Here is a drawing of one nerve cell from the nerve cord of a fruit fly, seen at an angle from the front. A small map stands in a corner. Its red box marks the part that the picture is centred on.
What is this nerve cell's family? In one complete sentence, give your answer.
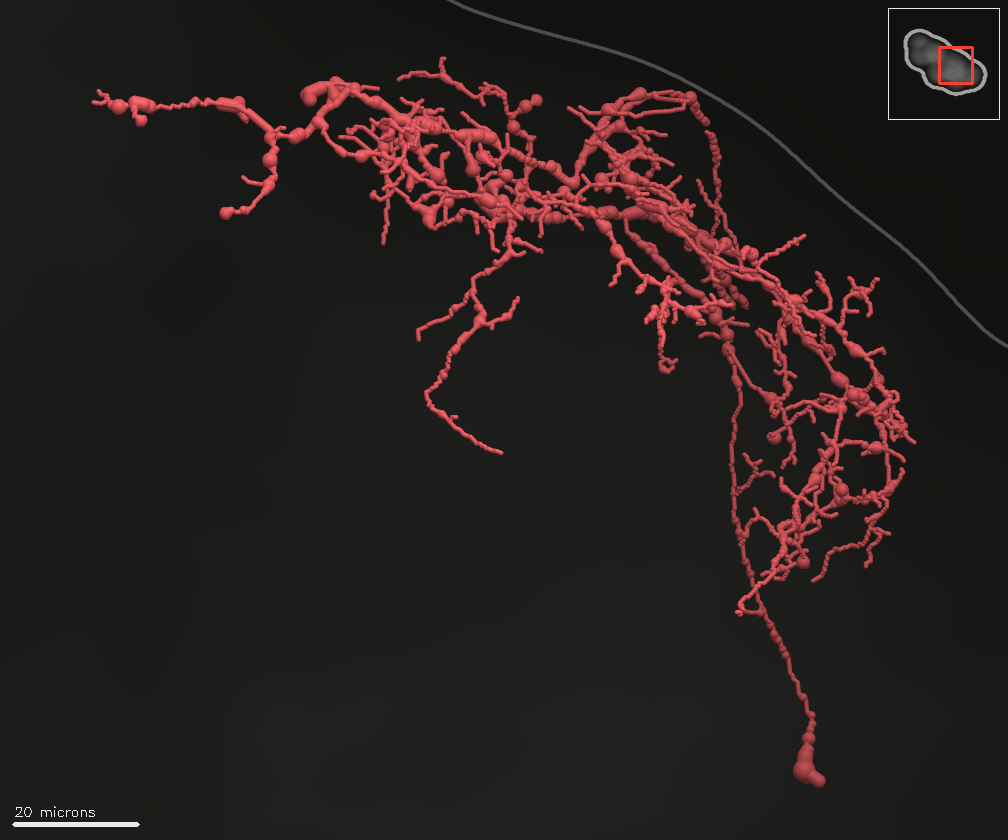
What the nerve cell belongs to is the family hemilineage 08A.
